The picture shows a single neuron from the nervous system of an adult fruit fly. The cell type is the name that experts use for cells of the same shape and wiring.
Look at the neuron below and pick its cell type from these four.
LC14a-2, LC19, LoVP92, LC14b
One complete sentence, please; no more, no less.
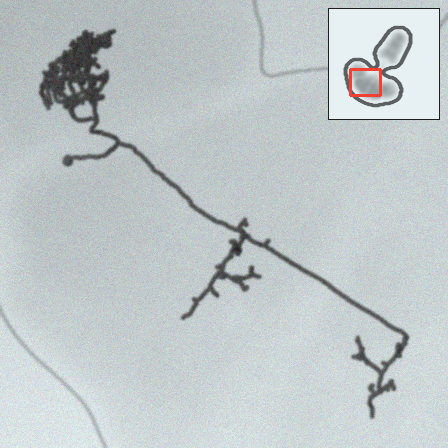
By type, the neuron is LoVP92.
